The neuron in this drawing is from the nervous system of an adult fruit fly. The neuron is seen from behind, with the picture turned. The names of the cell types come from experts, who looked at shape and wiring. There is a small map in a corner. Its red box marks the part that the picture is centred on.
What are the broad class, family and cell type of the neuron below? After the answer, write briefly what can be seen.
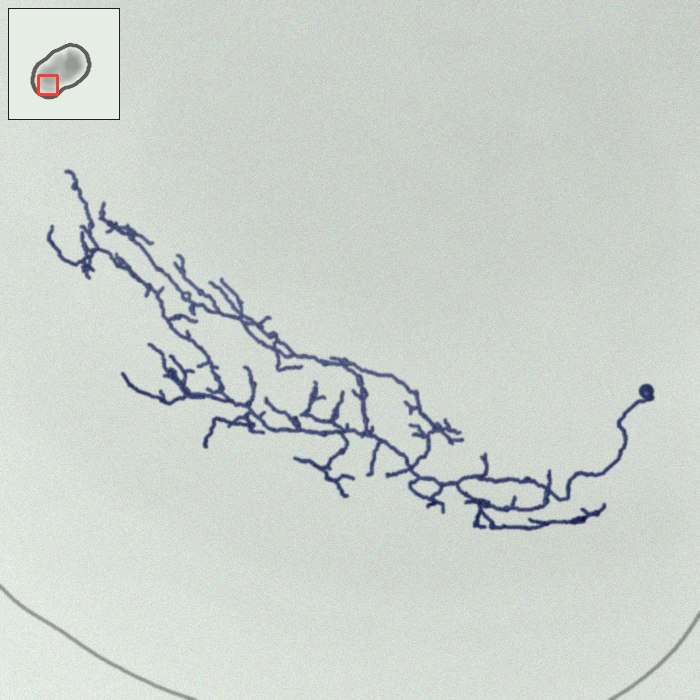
Its broad class is optic-lobe intrinsic neuron. Its family is Cm. Its cell type is Cm11c. The picture shows dozens of branch ends. As drawn here it is wider than it is tall.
